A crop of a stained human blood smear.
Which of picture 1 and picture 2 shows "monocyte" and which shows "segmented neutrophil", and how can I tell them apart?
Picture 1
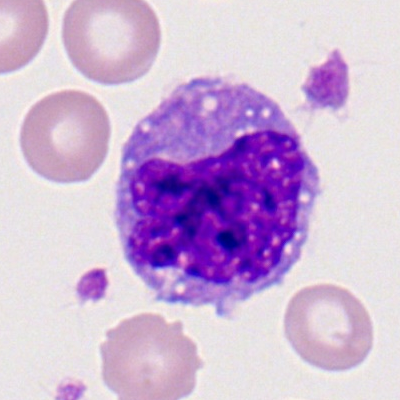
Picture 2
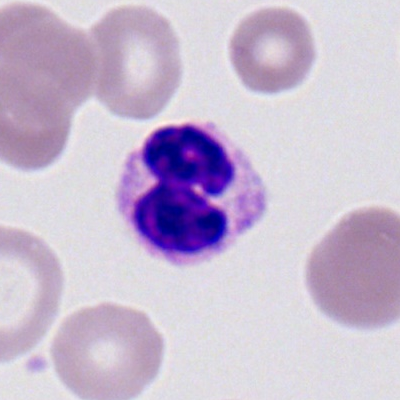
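Let me see: picture 1 is a monocyte, and picture 2 is a segmented neutrophil. Starting with the nucleus, the monocyte's is irregular with just a shallow indentation along its upper border. It sits in the lower part of the cell, leaving a wider band of cytoplasm above it.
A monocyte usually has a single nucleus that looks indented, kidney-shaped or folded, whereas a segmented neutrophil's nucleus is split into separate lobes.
In the segmented neutrophil, a deep notch on the right side nearly separates the two nuclear lobes. Chromatin next: in the monocyte it is mottled, with darker clumps separated by paler spaces. In the neutrophil it is dense, dark purple and coarsely clumped, and no nucleoli are visible. Then the cytoplasm. The monocyte has plenty of it, pale grey-blue with a fine, dusty texture, with several small clear vacuoles mostly near the cell edge and no large coarse granules.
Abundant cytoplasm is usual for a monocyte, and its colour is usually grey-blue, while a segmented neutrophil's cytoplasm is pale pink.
The neutrophil's cytoplasm holds fine, faint pinkish-lilac granules. Its outline is roughly round with a slightly uneven edge, and it stands apart without touching any of the red cells around it.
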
